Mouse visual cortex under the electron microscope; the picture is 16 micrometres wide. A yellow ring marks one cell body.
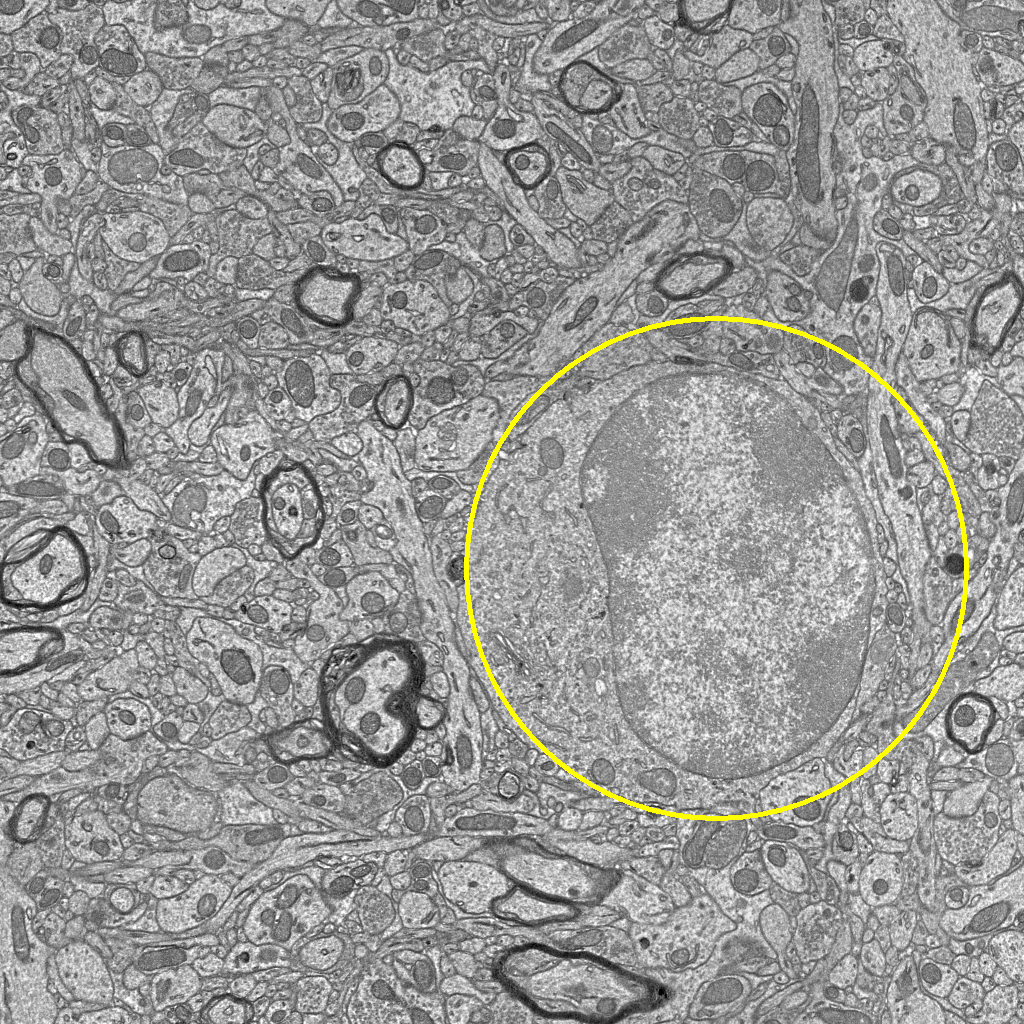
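Oligodendrocyte, the cell at the centre of the yellow ring. See how its whole nucleus, a large upright oval, sits within the ring, with no distinct nucleolus standing out. Compare the sides: the cytoplasm is a wide pale rim on the left, only a thin band on the right. Along that right side a dense band of small cut processes borders the body, and no myelinated fibre touches it.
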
